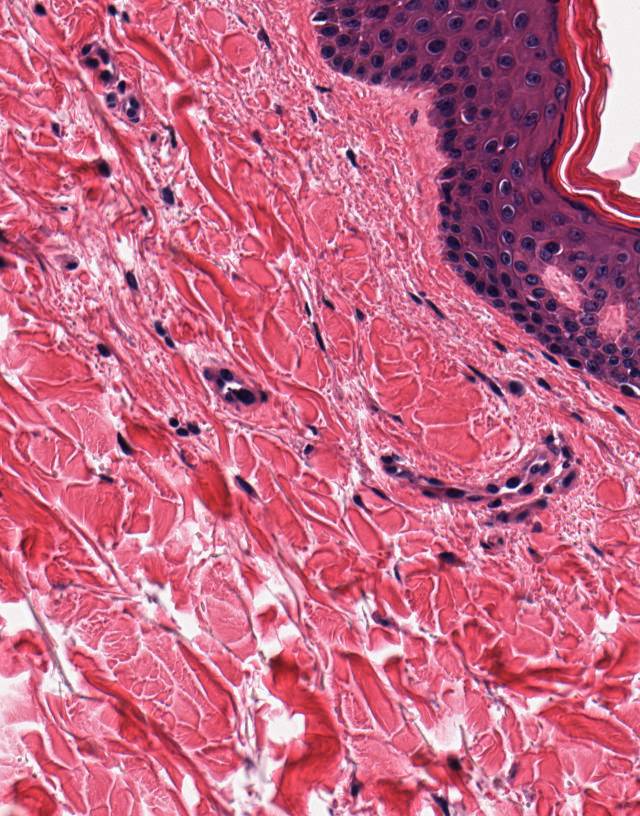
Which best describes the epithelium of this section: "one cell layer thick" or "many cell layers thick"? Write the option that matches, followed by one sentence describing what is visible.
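Many cell layers thick. A strip of stratified squamous epithelium occupies the upper right corner, and the rest of the field is dense fibrous connective tissue.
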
